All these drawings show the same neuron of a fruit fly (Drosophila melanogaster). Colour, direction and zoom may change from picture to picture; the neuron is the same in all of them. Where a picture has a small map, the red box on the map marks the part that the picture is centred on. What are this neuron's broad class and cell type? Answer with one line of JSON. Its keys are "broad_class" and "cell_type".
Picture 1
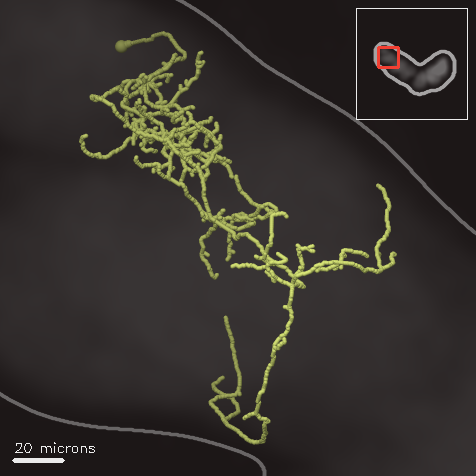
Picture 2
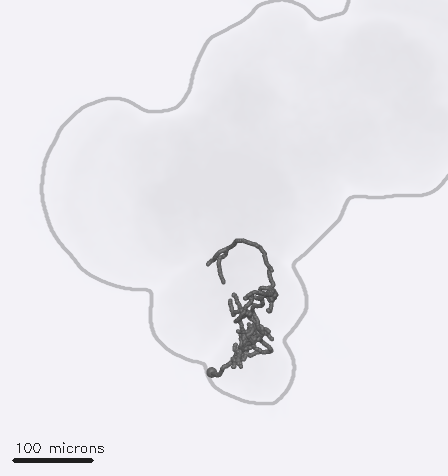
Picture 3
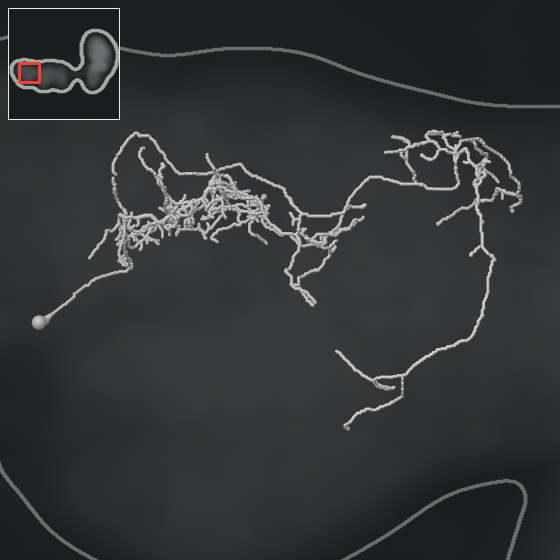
{"broad_class": "nerve-cord intrinsic neuron", "cell_type": "INXXX339"}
